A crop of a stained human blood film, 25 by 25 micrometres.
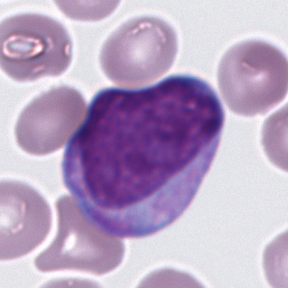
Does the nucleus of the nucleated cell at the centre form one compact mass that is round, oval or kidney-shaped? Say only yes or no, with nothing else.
Yes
